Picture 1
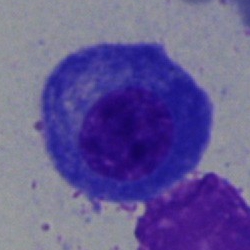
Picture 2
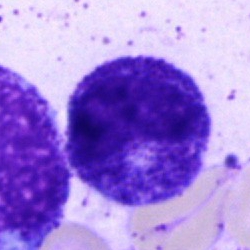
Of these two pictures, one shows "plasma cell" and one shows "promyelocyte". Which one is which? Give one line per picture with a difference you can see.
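Picture 1 is a plasma cell. No distinct granules can be seen in the cytoplasm.
Picture 2 is a promyelocyte. The cell is crowded with coarse dark purple granules.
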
